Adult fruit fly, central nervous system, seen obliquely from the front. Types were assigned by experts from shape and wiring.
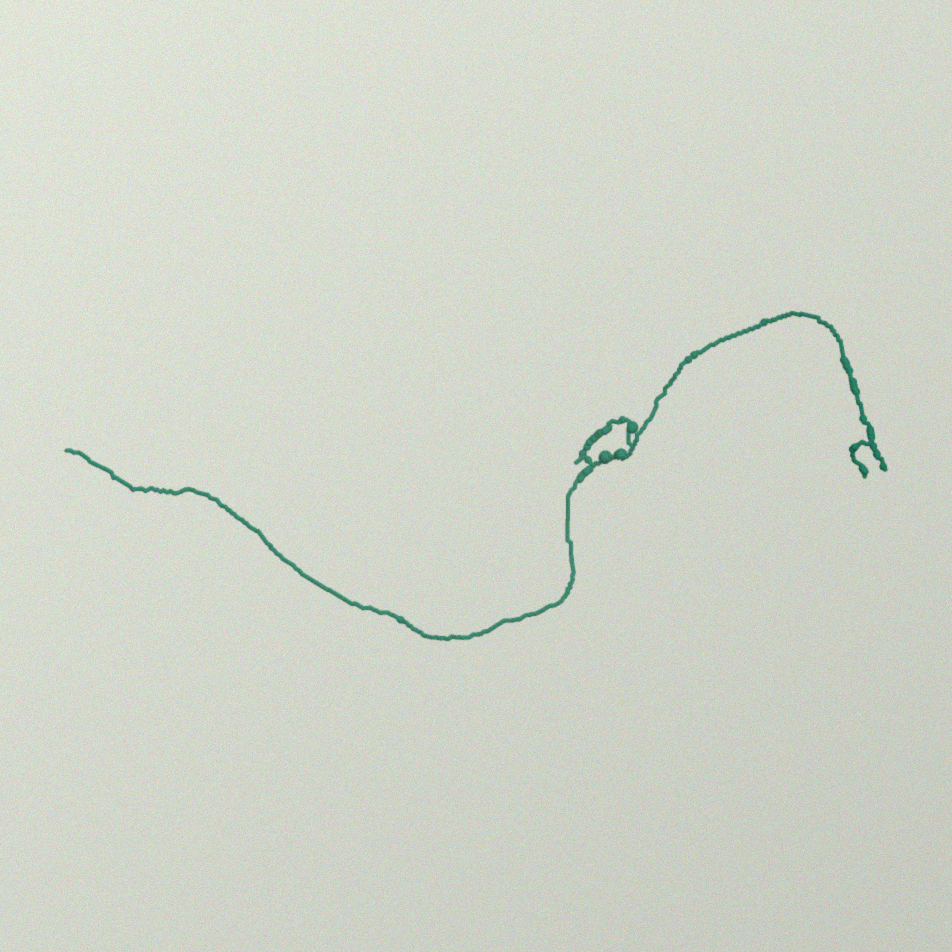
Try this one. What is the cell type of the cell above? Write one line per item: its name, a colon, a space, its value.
cell type: ORN_VM6m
